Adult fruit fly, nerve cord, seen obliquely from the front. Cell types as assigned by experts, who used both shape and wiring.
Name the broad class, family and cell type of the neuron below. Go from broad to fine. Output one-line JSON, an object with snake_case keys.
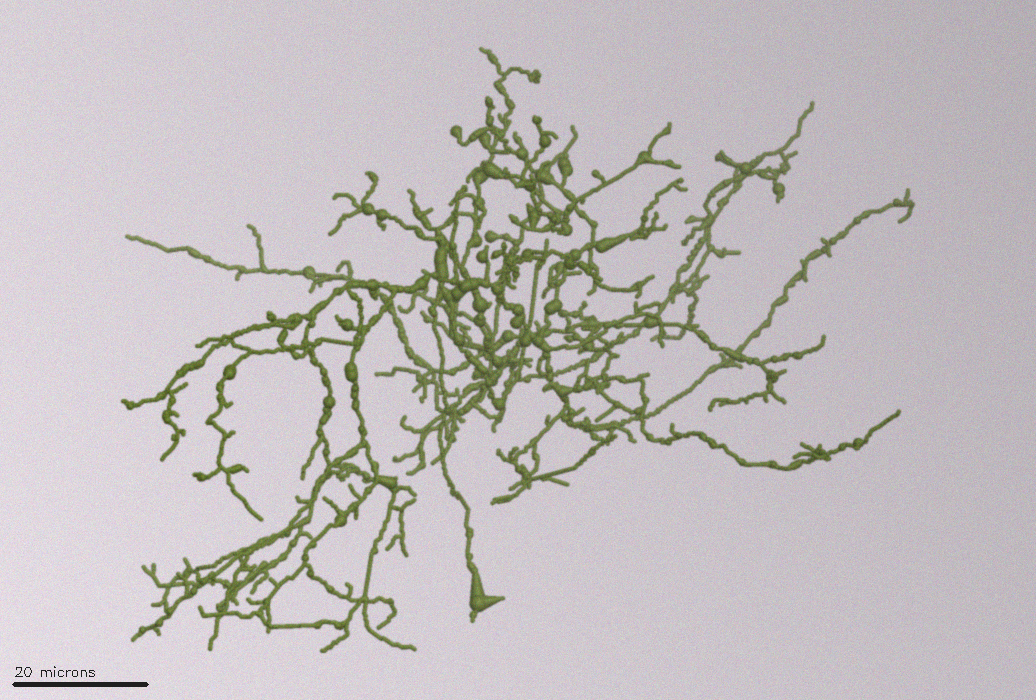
{"broad_class": "nerve-cord intrinsic neuron", "family": "hemilineage 00A", "cell_type": "IN00A048"}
